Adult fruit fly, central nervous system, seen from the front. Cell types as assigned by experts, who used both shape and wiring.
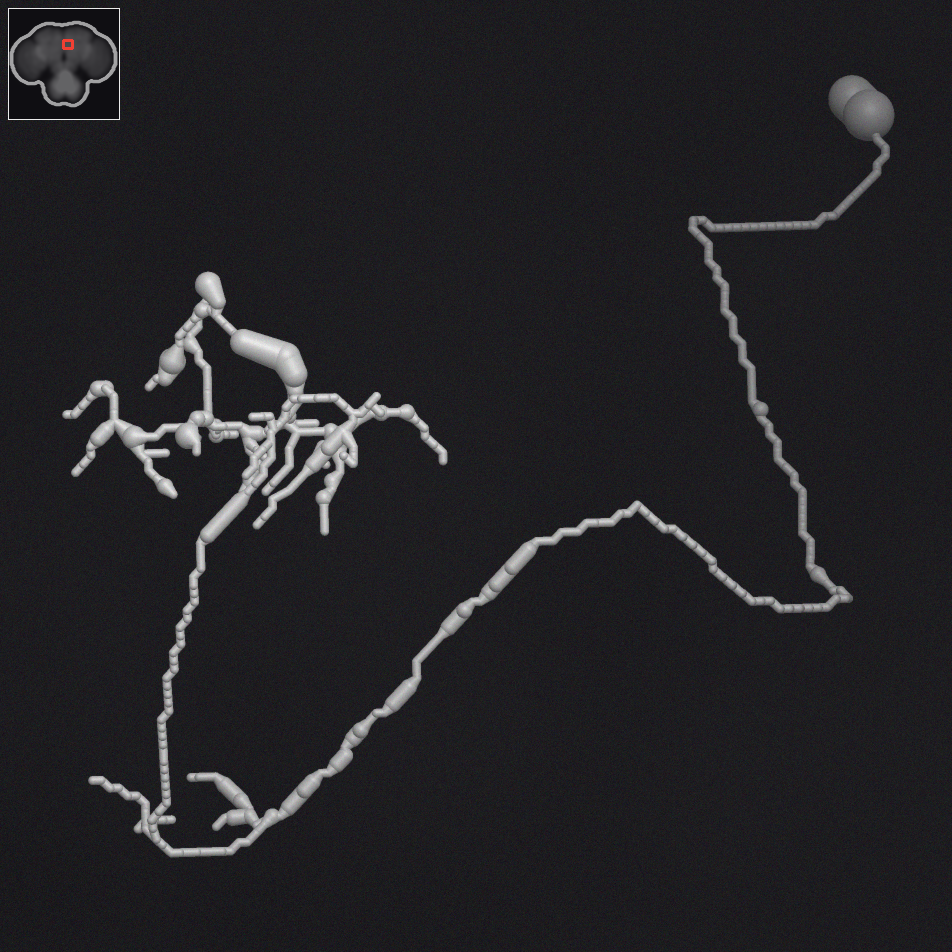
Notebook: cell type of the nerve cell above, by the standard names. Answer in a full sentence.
The cell type is vDeltaL.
